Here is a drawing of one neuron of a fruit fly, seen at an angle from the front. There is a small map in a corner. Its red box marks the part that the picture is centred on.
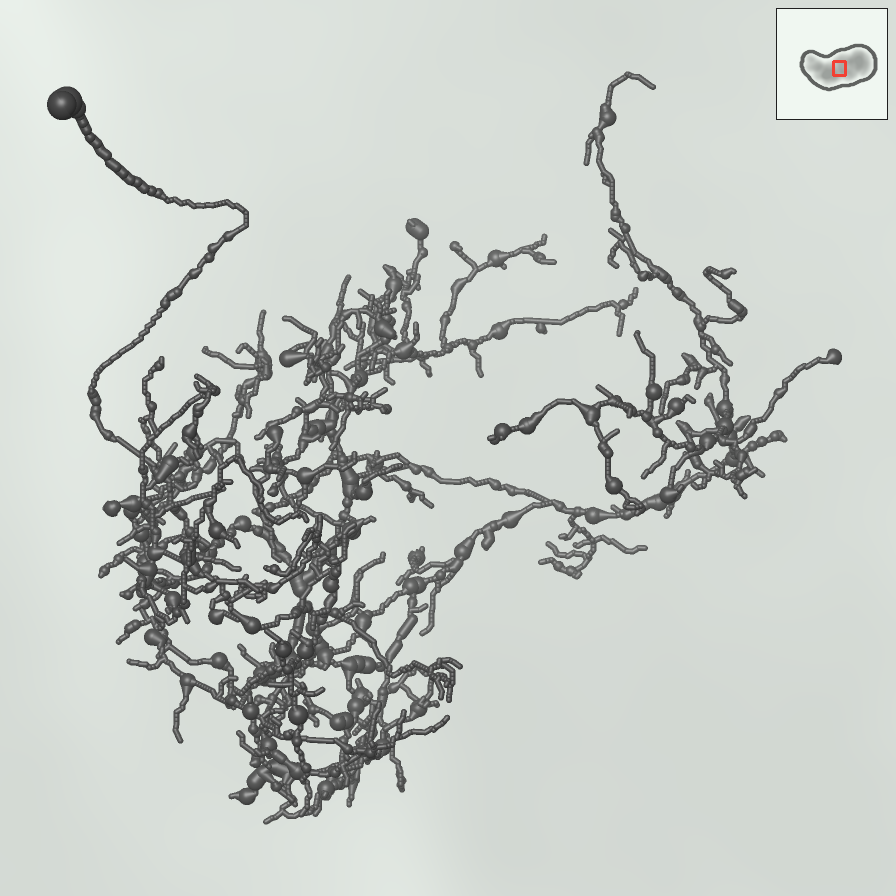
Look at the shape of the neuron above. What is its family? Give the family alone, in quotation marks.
"hemilineage VLPl4_anterior"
